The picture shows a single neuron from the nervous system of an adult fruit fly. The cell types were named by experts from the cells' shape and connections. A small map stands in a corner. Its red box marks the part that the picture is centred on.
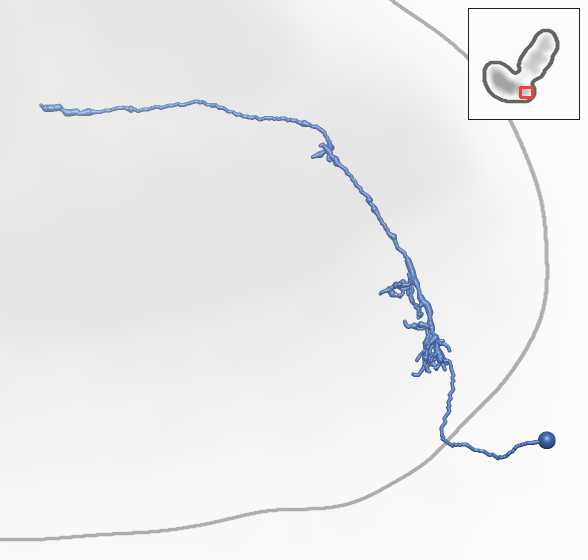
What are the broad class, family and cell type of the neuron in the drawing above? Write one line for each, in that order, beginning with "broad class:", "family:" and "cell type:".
broad class: optic-lobe intrinsic neuron
family: Tm
cell type: Tm2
